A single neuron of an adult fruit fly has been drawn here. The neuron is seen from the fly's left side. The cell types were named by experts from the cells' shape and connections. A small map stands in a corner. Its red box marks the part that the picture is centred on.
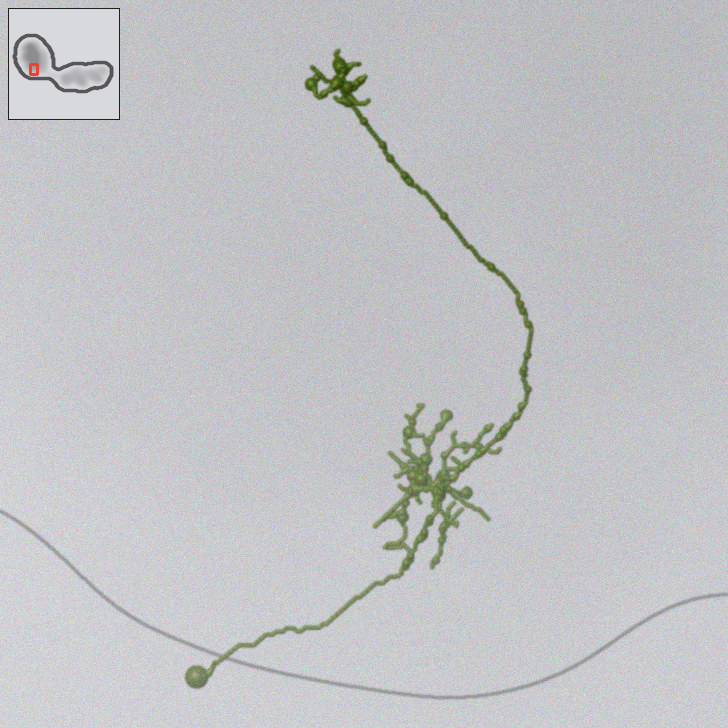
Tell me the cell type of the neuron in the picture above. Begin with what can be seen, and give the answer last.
The cell body can be seen at the lower left of the picture. In this view it is taller than it is wide. It is an optic-lobe intrinsic neuron. The cell type is Tm29.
